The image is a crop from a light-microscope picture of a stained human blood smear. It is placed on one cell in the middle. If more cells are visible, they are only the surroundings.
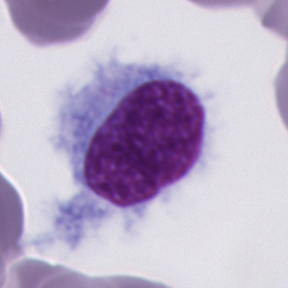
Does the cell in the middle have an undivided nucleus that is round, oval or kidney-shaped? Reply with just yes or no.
Yes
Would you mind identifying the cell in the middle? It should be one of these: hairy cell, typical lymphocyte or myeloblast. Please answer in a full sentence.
The centrally positioned cell in the crop represents a hairy cell.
